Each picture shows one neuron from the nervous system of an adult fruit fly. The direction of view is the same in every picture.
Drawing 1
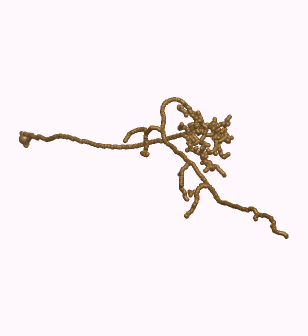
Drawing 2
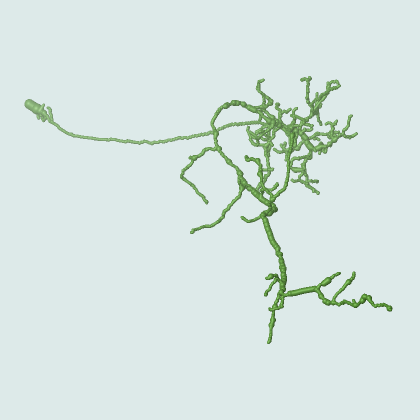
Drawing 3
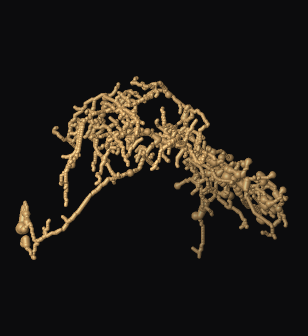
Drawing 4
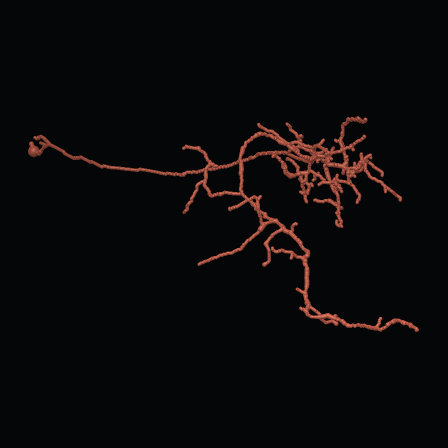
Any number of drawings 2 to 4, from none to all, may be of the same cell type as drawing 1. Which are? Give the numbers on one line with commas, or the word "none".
2, 4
